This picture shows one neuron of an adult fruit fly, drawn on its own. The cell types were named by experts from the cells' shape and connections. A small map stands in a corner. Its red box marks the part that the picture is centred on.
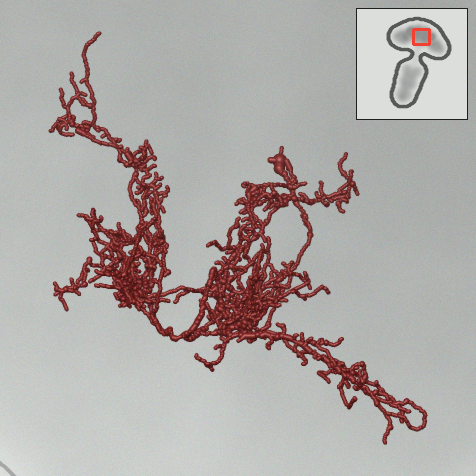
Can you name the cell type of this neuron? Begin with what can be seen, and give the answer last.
It lies in the brain. Dozens of branch ends can be seen. This is a central-brain intrinsic neuron. The cell type is ATL031.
